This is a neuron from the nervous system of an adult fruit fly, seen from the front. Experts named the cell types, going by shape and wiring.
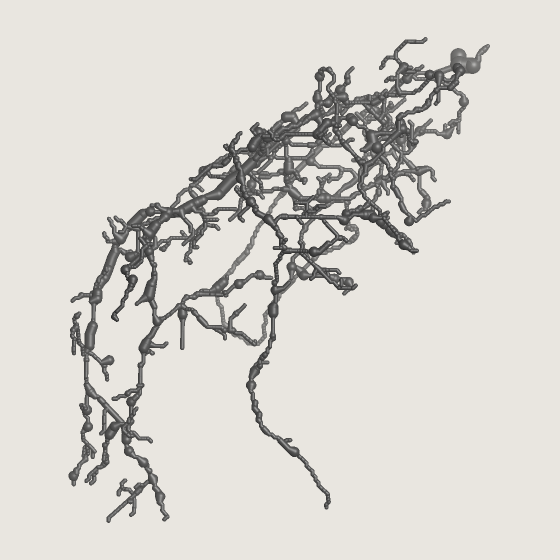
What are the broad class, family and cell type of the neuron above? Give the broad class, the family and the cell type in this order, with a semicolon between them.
nerve-cord intrinsic neuron; hemilineage 11B; IN11B014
